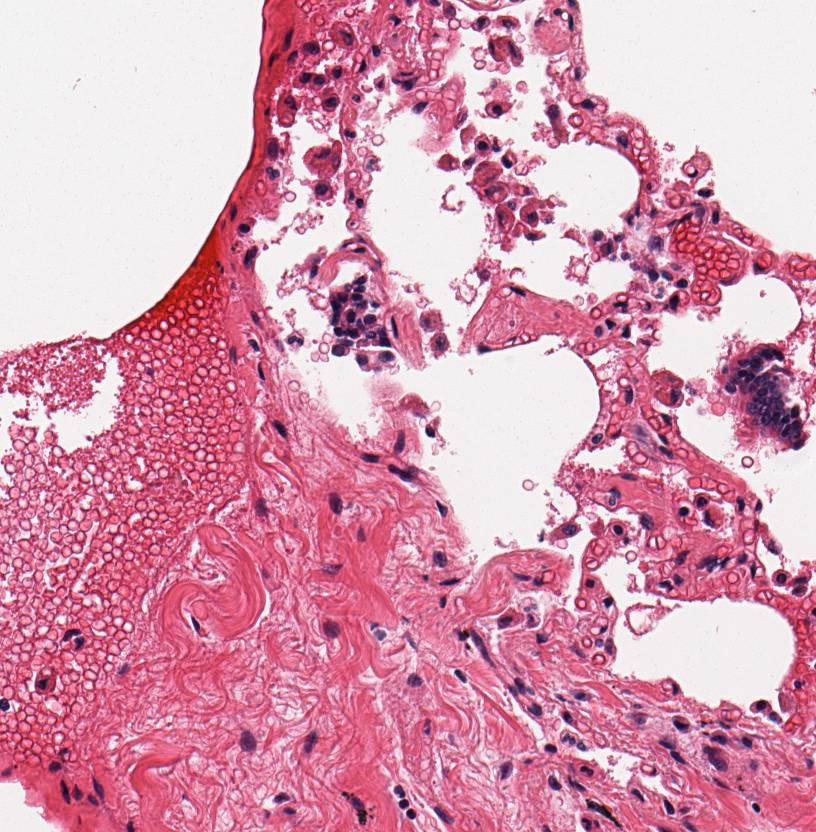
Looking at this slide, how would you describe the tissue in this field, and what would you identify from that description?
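Thin septa lace around open spaces in the upper and right field; below lies solid fibrous tissue of wavy pink collagen bundles with scattered spindle-shaped nuclei. Large rounded cells, with abundant pink cytoplasm and one round nucleus, lie free in upper-central spaces. This is lung.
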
